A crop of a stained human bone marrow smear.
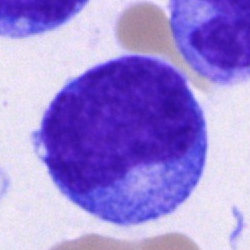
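Blast, the cell in the middle of this stained bone marrow smear. Its nucleus takes up the greater upper part of the cell, while the cytoplasm forms a crescent along the bottom. Look just below the nucleus for a paler zone in the cytoplasm, and at the left edge for a small projecting bleb.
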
